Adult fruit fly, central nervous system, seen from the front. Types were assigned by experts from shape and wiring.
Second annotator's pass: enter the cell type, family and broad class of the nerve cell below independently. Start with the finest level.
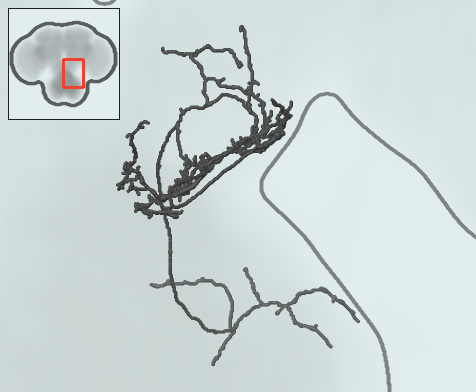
DNge019; hemilineage MX12; descending neuron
